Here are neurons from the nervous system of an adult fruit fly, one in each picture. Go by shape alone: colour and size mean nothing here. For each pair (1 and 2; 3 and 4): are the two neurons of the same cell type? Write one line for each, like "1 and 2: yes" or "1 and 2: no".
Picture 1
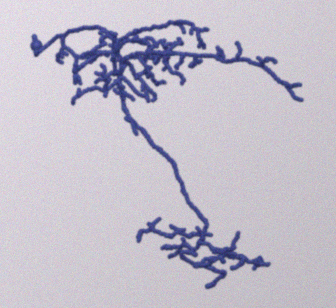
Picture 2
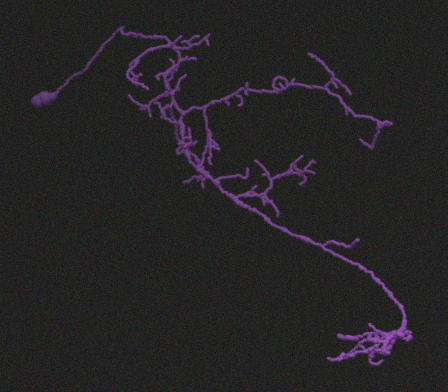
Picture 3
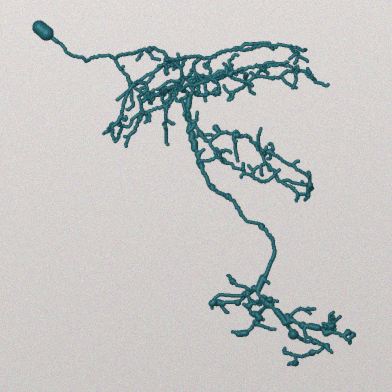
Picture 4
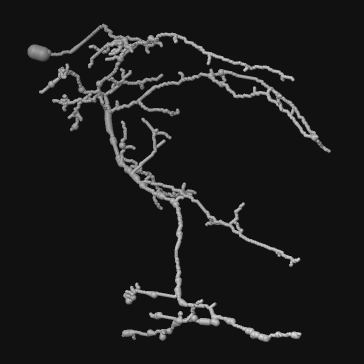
1 and 2: no
3 and 4: no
